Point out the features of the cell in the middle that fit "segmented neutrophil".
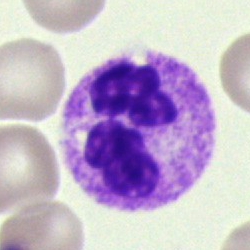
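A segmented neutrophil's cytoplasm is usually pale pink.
Here the cytoplasm is abundant and pale lilac-pink, which goes with that. Beyond this, the picture shows dark purple, densely clumped chromatin, no visible nucleoli in the nucleus and no projections from the cell surface.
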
